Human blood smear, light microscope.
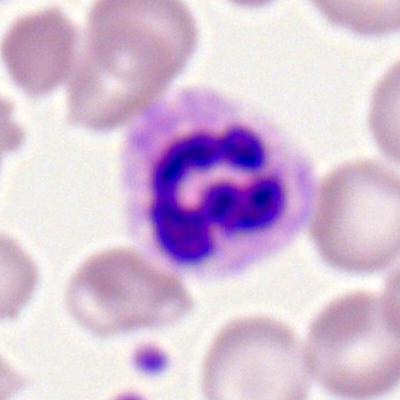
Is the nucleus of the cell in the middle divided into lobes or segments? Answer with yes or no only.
Yes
